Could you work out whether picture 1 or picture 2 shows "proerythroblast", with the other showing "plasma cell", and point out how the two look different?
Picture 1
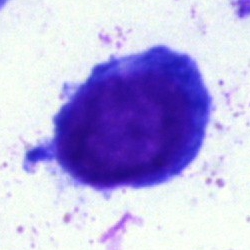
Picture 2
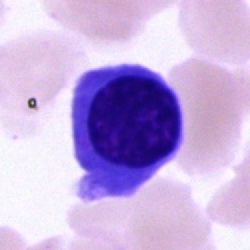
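The first picture shows a proerythroblast, and the second a plasma cell. In the proerythroblast the chromatin is fine, without coarse dark clumps, while in the plasma cell it is dense and dark purple, with only small lighter patches. Both have deep blue cytoplasm. In the proerythroblast it is only a scant rim around a nucleus that fills most of the cell, but in the plasma cell it is widest on the left and below the nucleus. A small blunt bleb sticks out from the proerythroblast's left edge, and the plasma cell has a protruding bulge of cytoplasm at its lower edge.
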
